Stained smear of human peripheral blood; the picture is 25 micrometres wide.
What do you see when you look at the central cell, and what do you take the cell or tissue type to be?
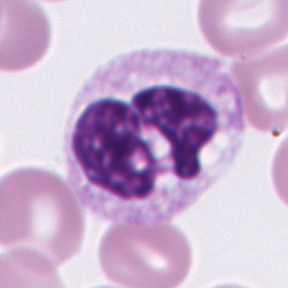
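Look first at the nucleus: it is divided into two main lobes lying side by side, and the left lobe is larger than the right. Now move your eye to the cytoplasm, which is pale pinkish-lilac with fine lilac granules spread evenly through it. What you are looking at is a segmented neutrophil.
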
